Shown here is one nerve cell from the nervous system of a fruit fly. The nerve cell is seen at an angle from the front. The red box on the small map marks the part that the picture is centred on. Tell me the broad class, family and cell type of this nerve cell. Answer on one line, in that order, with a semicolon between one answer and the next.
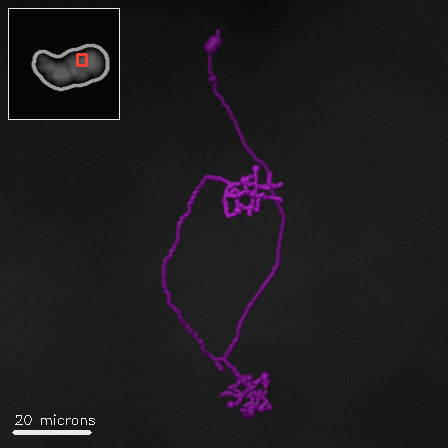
central-brain intrinsic neuron; class CX; vDeltaA_a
